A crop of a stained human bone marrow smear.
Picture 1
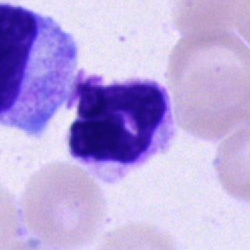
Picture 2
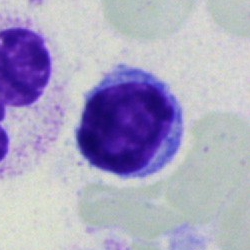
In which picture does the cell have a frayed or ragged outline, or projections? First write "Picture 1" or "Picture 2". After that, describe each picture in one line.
Picture 1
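In picture 1: The outline of the cell is irregular and angular.
In picture 2: The cell outline is round and smooth.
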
